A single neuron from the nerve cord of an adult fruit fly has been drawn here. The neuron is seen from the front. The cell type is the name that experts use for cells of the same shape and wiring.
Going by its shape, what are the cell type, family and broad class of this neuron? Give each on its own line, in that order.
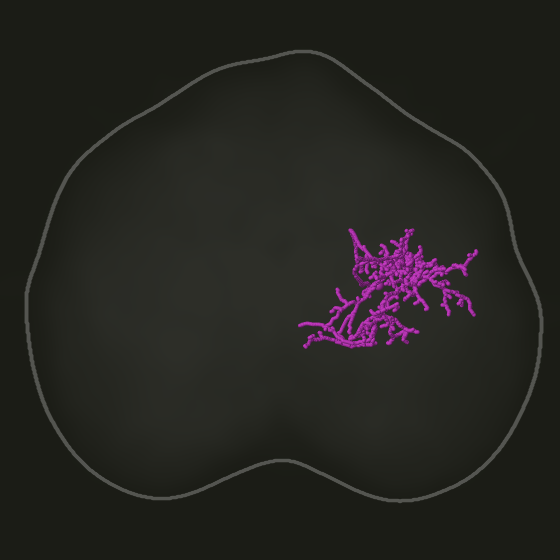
IN20A.22A055
hemilineage 20A.22A
nerve-cord intrinsic neuron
